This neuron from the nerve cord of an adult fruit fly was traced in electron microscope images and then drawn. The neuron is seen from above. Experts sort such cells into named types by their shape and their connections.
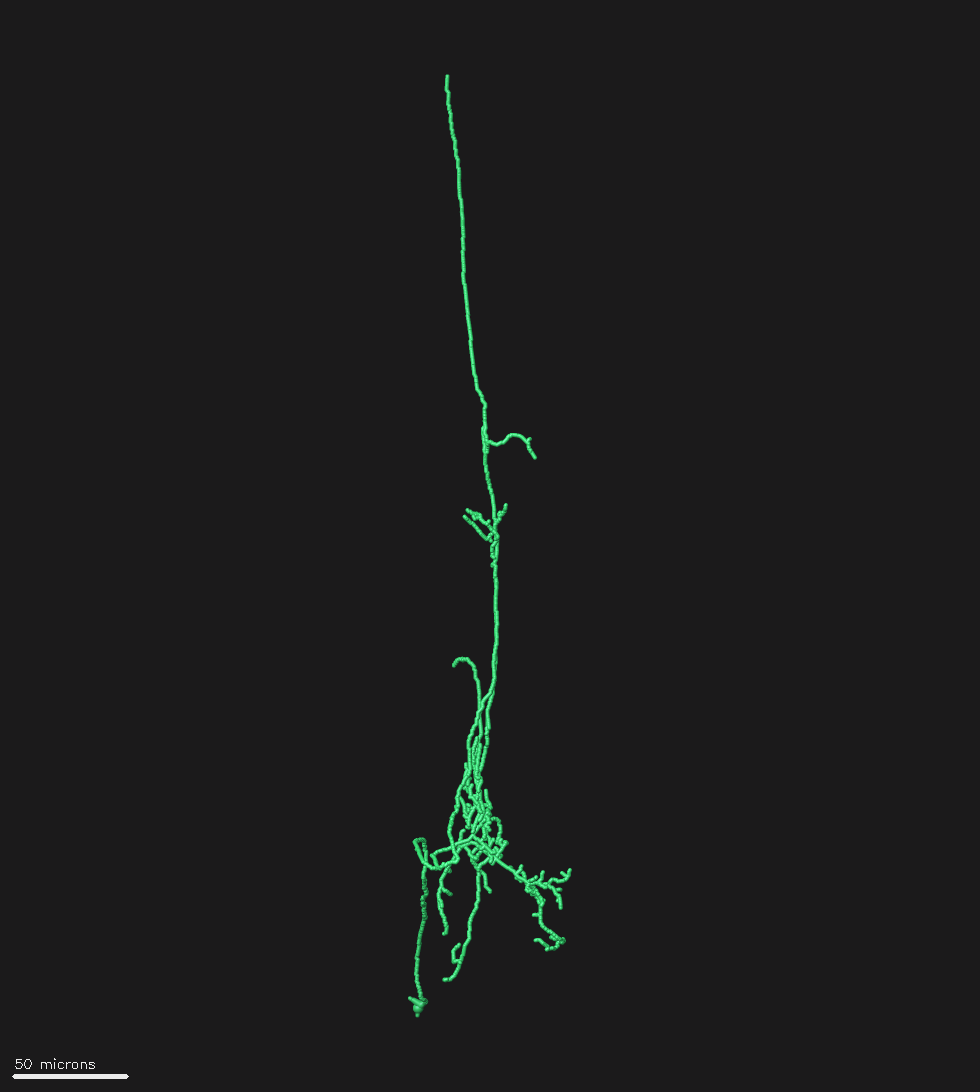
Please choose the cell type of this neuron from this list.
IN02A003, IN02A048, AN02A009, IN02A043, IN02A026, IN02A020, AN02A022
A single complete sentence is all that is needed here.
By its cell type, the neuron is AN02A022.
